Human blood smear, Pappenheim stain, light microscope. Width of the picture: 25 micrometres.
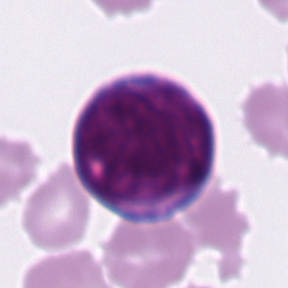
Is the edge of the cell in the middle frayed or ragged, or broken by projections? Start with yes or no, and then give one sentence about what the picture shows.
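No. The cell's outline is round and smooth.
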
